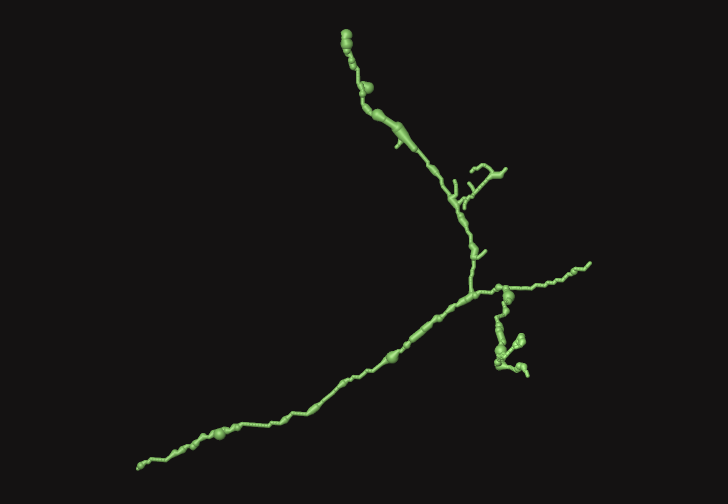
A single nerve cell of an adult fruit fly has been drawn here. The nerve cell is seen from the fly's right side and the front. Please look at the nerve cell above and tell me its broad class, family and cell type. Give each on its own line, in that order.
sensory neuron entering the nerve cord
class mechanosensory proprioceptive
SNpp50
